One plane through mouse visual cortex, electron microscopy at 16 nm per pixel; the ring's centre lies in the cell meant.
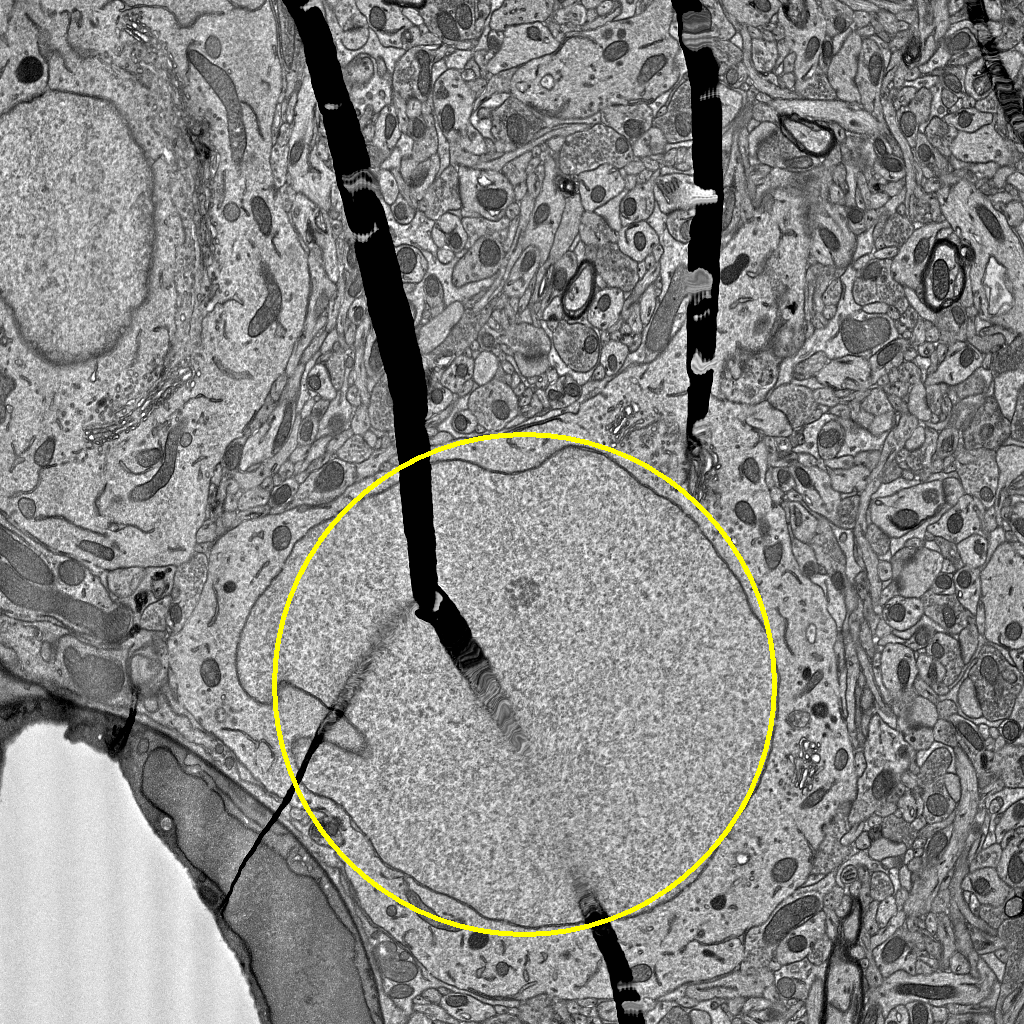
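Excitatory neuron in mouse visual cortex, electron micrograph of one plane. The nucleus is nearly round with a smooth outline, which can be traced whole within the picture. Chromatin is fine and evenly spread, with no thick dark band along the envelope. A small, faint, granular dark patch lies above the nuclear centre.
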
